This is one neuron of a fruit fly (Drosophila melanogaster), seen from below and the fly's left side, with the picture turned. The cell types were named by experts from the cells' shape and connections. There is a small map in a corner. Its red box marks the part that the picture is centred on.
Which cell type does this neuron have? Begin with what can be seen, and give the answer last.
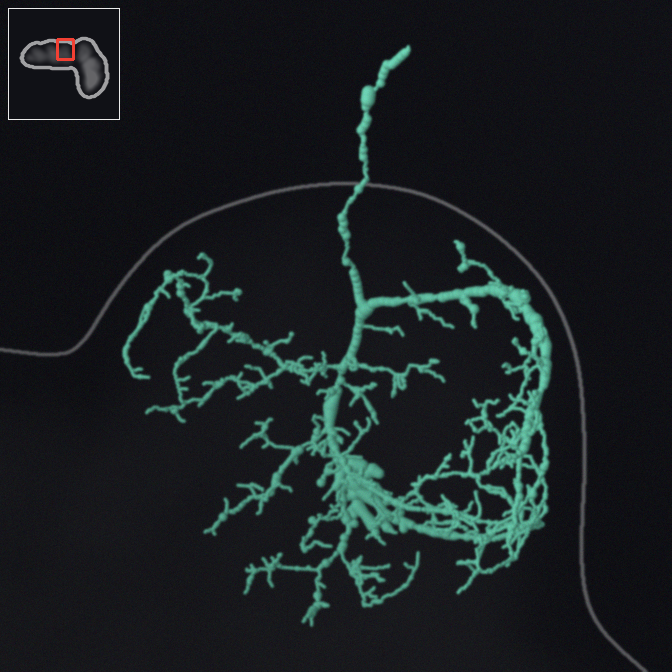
In this view it is taller than it is wide. Its broad class is motor neuron of the nerve cord. It is of cell type Fe reductor MN.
